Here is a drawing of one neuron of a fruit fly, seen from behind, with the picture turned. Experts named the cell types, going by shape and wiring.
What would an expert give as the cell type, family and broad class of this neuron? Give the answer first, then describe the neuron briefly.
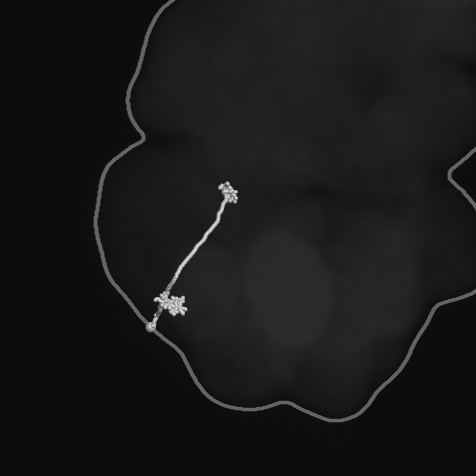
The cell type is Tm34. The family is Tm. Its broad class is optic-lobe intrinsic neuron. As drawn here it is taller than it is wide.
